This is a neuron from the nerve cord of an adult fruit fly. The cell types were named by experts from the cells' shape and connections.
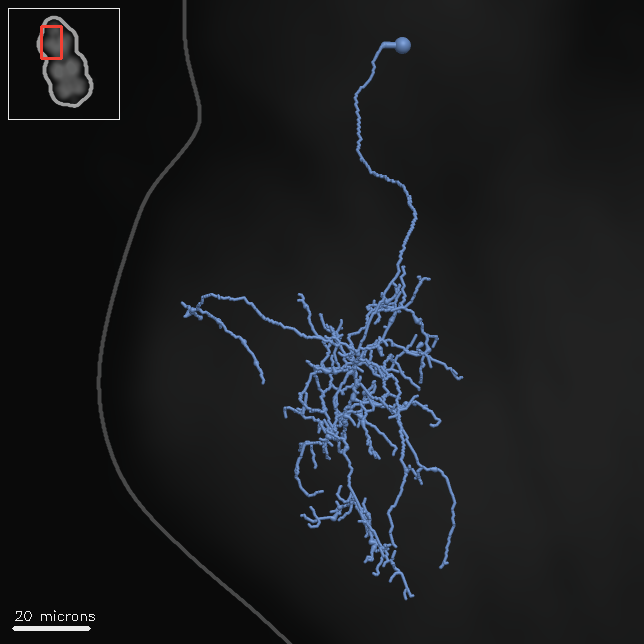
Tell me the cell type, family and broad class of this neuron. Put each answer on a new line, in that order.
IN04B112
hemilineage 04B
nerve-cord intrinsic neuron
